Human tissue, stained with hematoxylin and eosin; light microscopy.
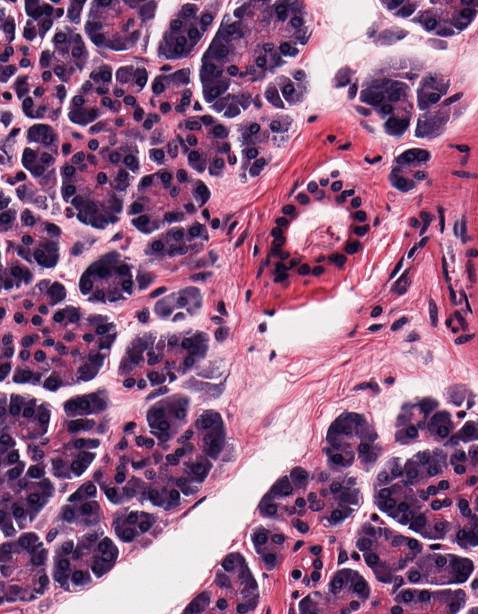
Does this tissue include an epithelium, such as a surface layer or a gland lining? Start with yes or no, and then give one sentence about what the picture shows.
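Yes. In the upper centre-right, a small duct is lined by a single layer of cuboidal cells around a small central lumen.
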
